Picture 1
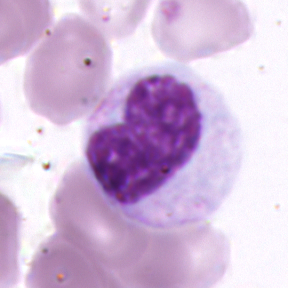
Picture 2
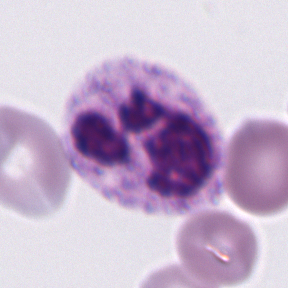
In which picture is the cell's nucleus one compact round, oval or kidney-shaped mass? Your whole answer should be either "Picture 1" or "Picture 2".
Picture 1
